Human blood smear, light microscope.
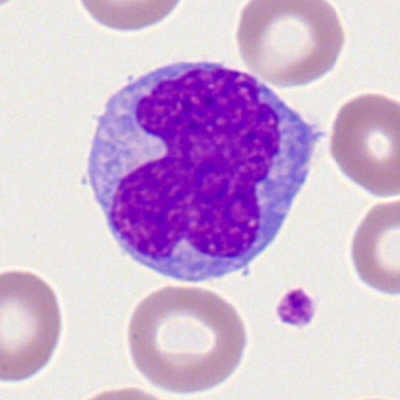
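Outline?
Roughly round, slightly uneven at the edge.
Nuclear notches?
A deep one on the left side, and a second, smaller one in the lower edge.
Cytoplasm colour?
Pale greyish blue.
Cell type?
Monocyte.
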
